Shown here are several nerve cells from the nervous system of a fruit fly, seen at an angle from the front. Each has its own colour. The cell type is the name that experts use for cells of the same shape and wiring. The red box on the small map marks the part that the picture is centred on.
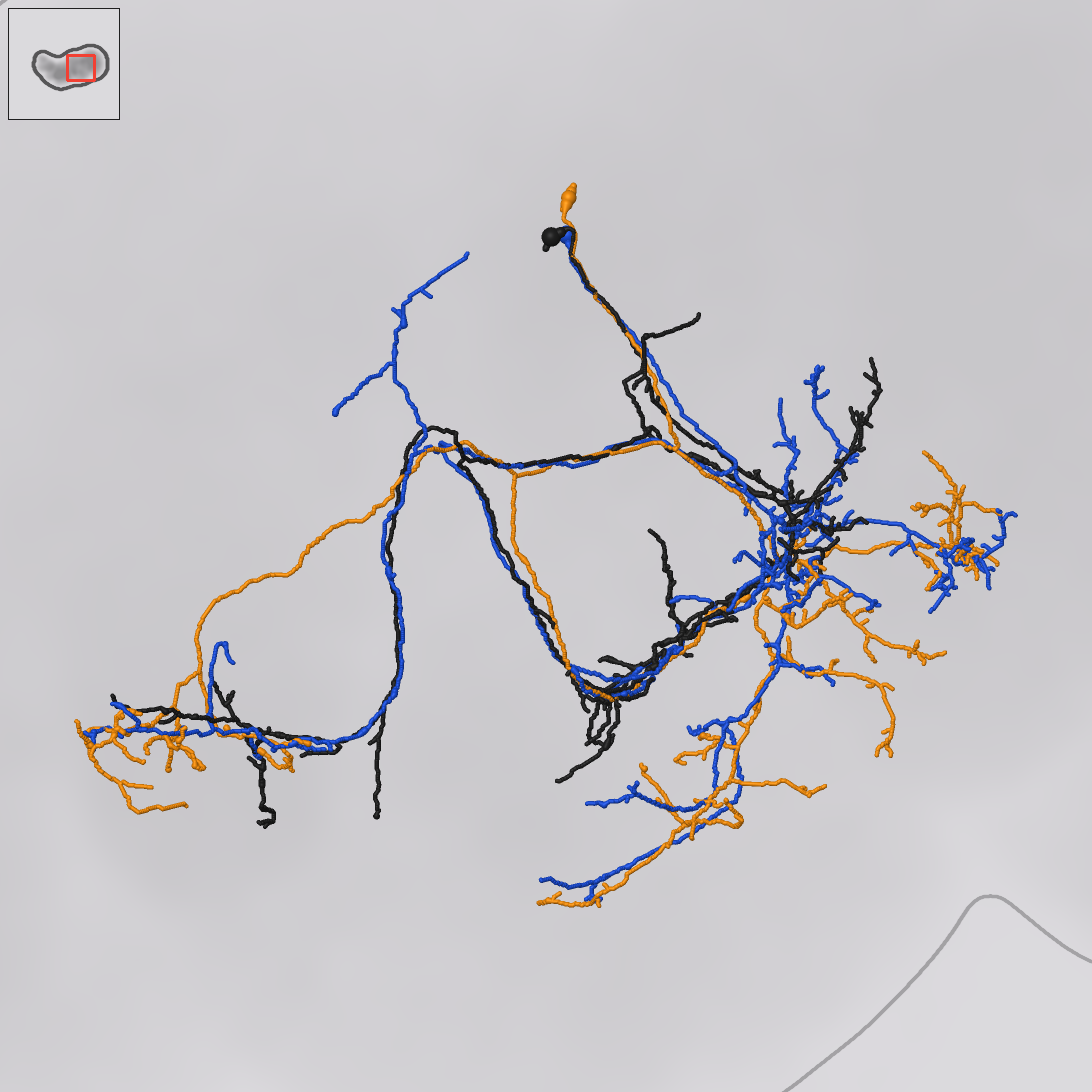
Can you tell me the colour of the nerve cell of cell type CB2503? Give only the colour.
black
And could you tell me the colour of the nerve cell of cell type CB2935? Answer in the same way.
blue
